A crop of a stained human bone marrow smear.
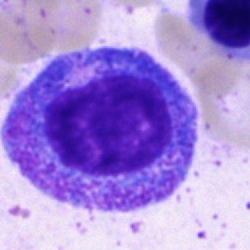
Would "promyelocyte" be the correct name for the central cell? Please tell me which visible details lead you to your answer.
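Between the granules the cytoplasm is blue, and the chromatin is deep purple with some slightly paler patches. The name promyelocyte fits this central cell; basophil is the look-alike weighed against it. The outline is round. A paler area of cytoplasm lies beside the nucleus at its upper left. The cell lies among pale red cells and touches no other nucleated cell.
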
